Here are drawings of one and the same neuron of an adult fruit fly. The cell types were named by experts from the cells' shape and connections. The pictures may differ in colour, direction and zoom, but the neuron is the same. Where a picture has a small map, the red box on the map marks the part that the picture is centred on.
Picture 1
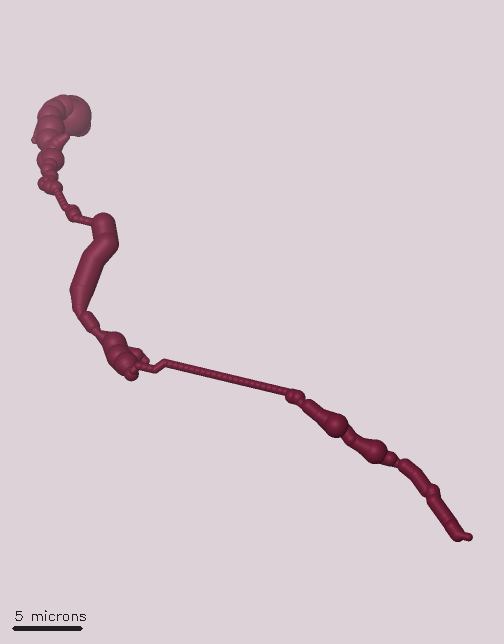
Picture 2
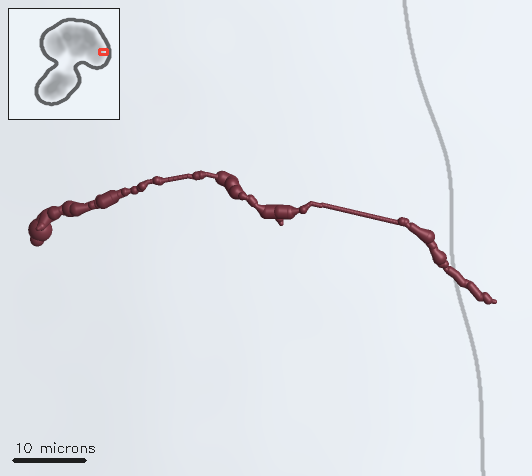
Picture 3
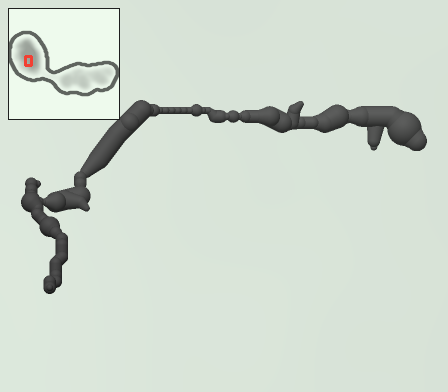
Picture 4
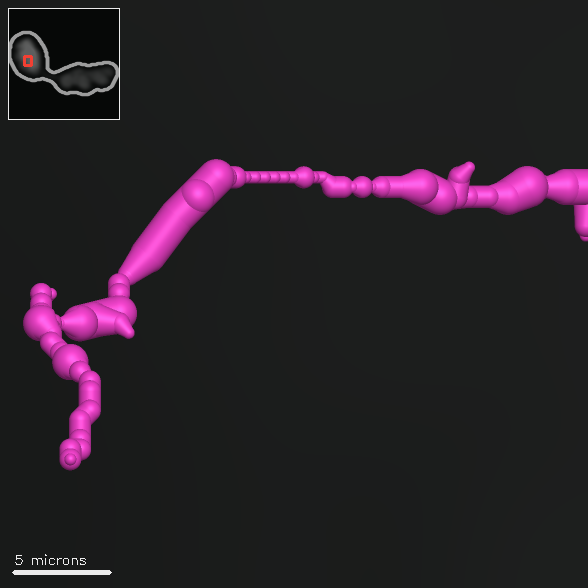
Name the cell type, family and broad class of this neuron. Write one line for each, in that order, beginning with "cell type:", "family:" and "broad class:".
cell type: R7y
family: class visual
broad class: photoreceptor or other optic-lobe sensory neuron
